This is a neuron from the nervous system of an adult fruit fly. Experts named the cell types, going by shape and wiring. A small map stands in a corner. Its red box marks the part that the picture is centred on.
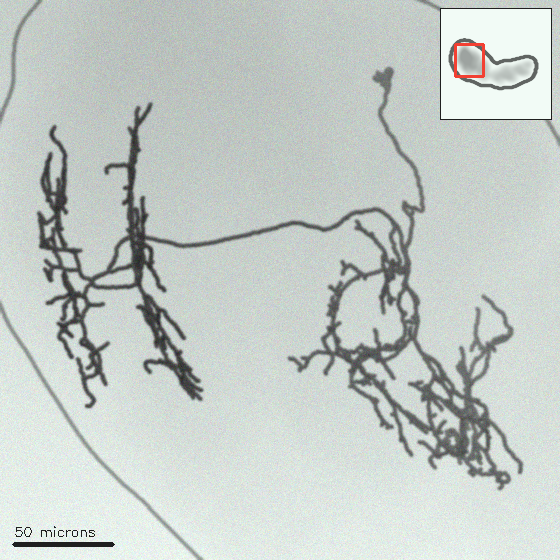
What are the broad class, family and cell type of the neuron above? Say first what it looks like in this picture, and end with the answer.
From left to right in the picture it spans about 250 microns. The picture shows dozens of branch ends. It is a visual centrifugal neuron. The family is hemilineage DM1_posterior. It is of cell type MeVC12.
